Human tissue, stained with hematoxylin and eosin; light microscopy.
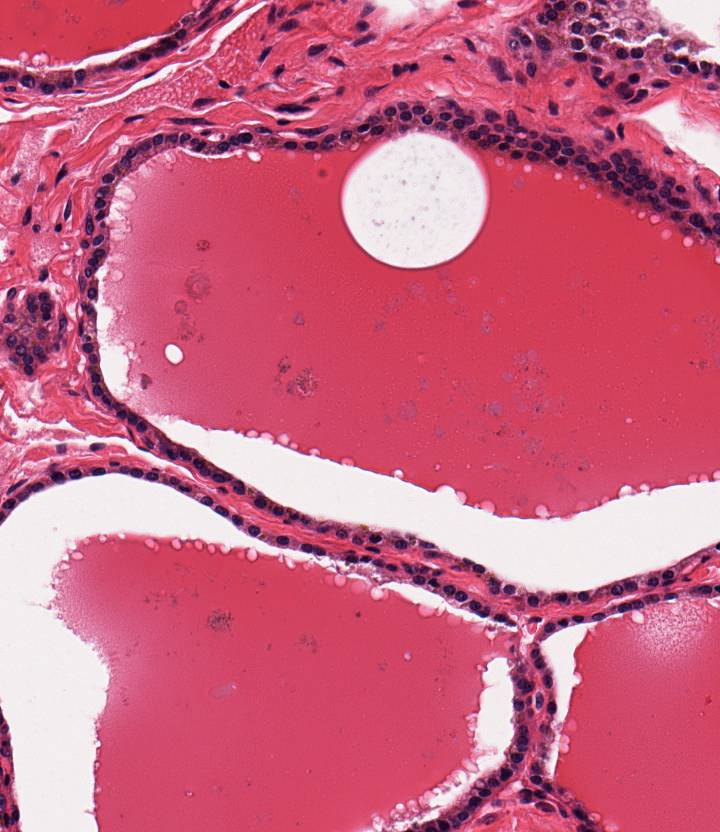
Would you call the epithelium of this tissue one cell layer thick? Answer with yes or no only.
Yes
